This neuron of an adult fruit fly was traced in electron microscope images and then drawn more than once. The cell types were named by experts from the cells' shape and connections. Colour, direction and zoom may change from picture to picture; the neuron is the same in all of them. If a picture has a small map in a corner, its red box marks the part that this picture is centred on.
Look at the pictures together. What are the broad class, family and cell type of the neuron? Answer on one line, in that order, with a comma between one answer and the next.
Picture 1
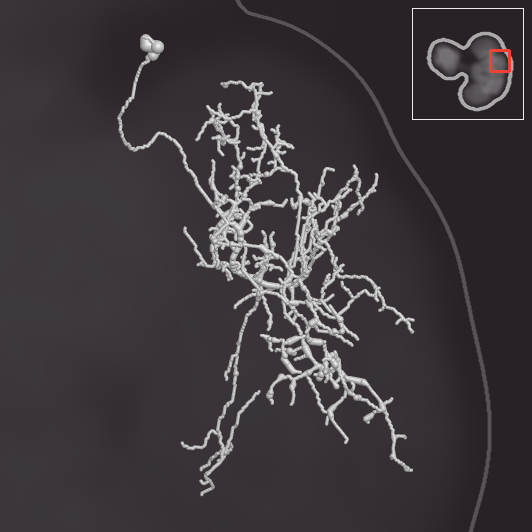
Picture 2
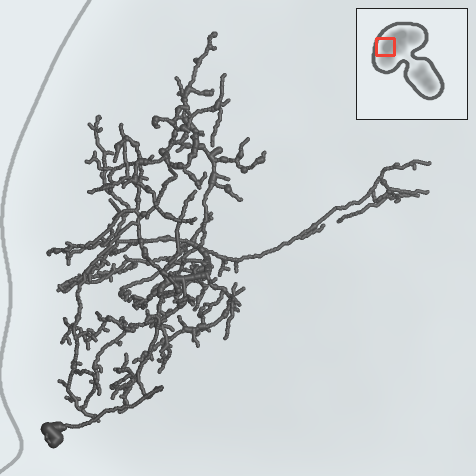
central-brain intrinsic neuron, LHAV, LHAV2k6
